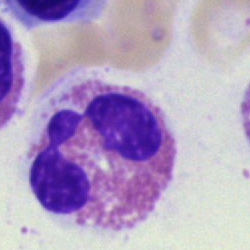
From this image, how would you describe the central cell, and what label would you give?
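Three lobes make up the nucleus, linked to one another by narrow connections. Its chromatin is dense and dark purple, and no nucleoli can be seen. This cell is an eosinophil.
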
